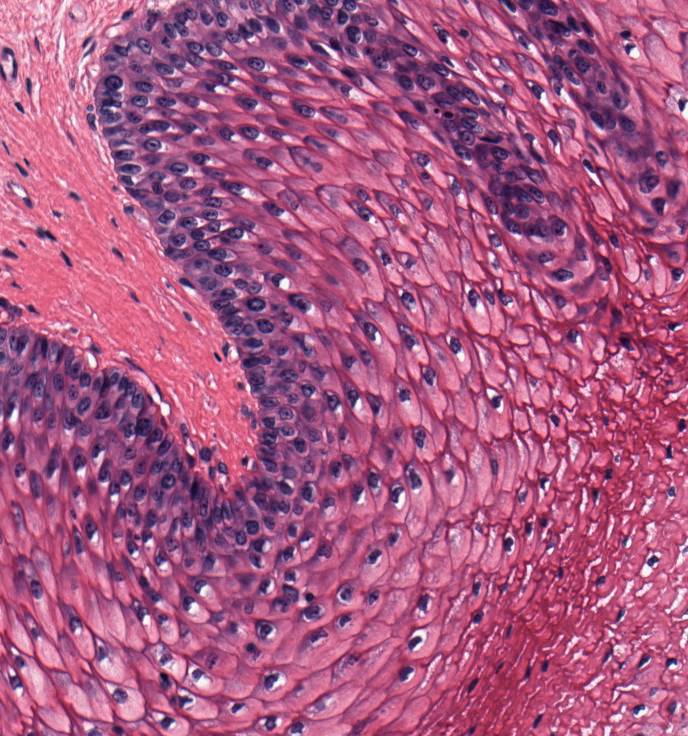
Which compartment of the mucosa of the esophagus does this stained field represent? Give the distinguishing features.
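The part shown is stratified squamous nonkeratinized epithelium. It flanks a tapering wedge of pink connective tissue entering from the upper left. Crowded dark nuclei form a dense basal band along the connective tissue, and cells grow larger and flatter away from it. Toward the right, the larger cells have pale to clear cytoplasm with sharp pink borders.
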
